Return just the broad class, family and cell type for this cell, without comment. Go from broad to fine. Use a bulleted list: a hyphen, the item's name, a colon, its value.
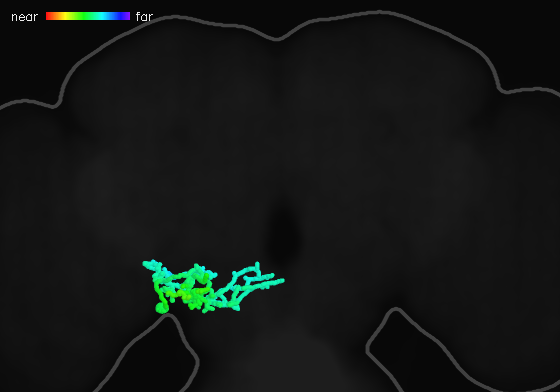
- broad class: central-brain intrinsic neuron
- family: hemilineage WEDa1
- cell type: CB1942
